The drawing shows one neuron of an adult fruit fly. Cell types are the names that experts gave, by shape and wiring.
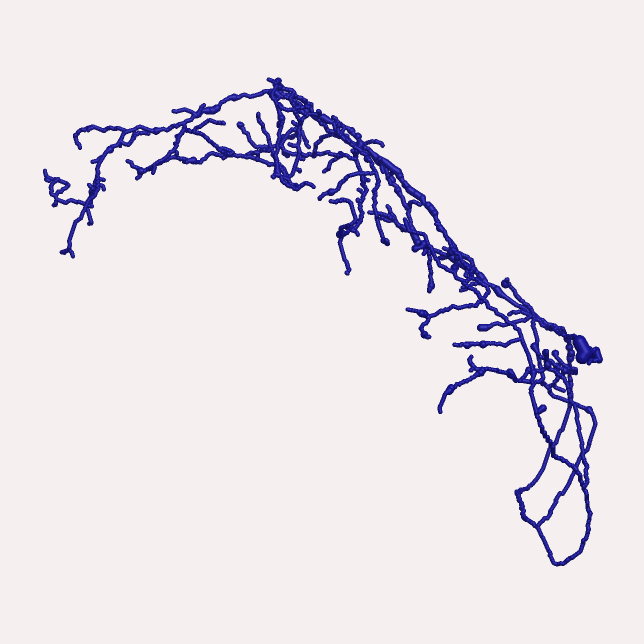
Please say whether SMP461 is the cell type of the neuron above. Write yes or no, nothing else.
no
